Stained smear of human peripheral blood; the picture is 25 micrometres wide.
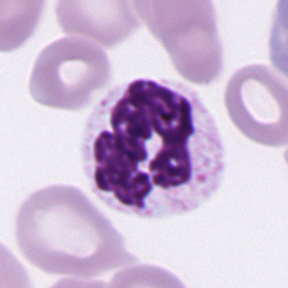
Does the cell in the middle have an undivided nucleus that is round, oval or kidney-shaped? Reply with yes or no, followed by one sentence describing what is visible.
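No. The nucleus is divided into more than two lobes.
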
